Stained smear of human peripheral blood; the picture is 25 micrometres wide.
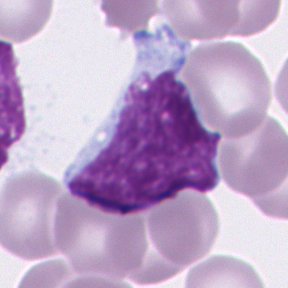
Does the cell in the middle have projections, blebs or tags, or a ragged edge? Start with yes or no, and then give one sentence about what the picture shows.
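Yes. The cytoplasm at the top of the cell has a ragged, frayed edge.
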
